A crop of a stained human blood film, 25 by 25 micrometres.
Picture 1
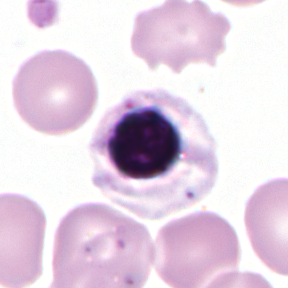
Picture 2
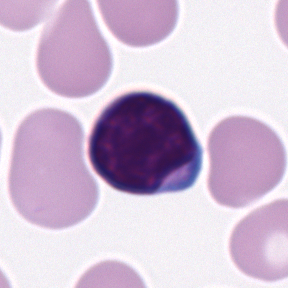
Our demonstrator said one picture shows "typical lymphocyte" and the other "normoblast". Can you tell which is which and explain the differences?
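Picture 1 shows a normoblast, and picture 2 a typical lymphocyte. They differ most in the nucleus's share of the cell: less than half in the normoblast, nearly all of it in the typical lymphocyte. In the typical lymphocyte the cytoplasm shows only as a thin crescent at the lower right edge, while in the normoblast it is pale greyish-lavender.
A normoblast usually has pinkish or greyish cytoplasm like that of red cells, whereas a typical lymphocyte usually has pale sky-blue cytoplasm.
Both nuclei have dense chromatin, very dark purple in the normoblast and dark purple and coarsely clumped in the typical lymphocyte.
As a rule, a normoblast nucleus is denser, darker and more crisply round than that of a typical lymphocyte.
A few small purple granules lie in the normoblast's cytoplasm; none are seen in the typical lymphocyte, which is about 10 micrometres across.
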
